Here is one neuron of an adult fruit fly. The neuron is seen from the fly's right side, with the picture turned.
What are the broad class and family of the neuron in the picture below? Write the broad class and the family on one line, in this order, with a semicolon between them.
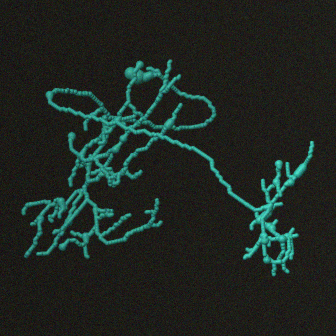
optic-lobe intrinsic neuron; Tm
